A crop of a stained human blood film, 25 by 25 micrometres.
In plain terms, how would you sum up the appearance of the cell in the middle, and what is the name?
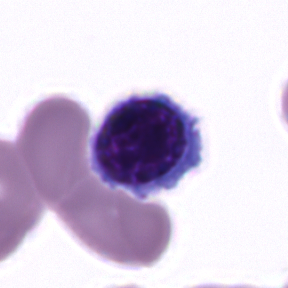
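Cell border: ragged, with small fine projections, most visible on the right side. Chromatin: dark purple, densely clumped. Nucleoli: no distinct nucleoli visible. Cytoplasmic granules: no distinct granules visible. Name: plasma cell.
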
